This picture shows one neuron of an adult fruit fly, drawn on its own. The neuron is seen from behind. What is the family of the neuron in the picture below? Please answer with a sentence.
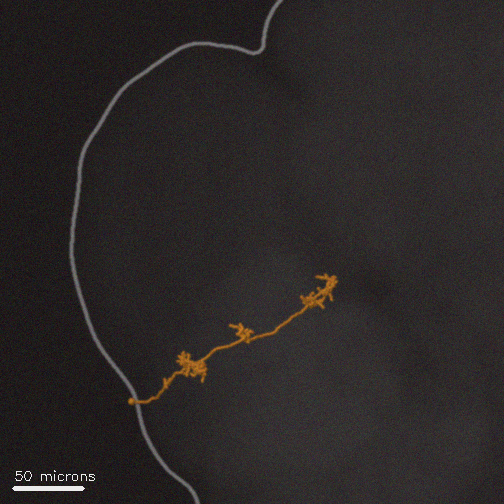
The family is TmY.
